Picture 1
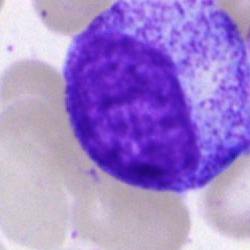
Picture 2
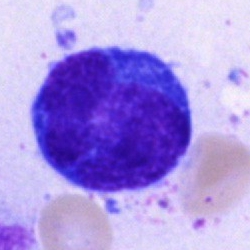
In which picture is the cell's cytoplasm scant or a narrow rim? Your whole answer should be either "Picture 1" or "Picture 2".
Picture 2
